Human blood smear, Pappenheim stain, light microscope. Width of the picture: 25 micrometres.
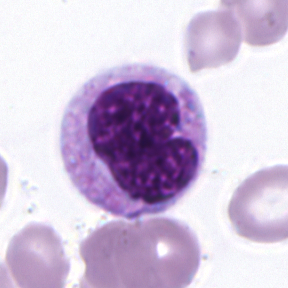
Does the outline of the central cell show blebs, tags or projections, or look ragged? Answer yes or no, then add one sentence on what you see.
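No. The cell outline is round and smooth.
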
